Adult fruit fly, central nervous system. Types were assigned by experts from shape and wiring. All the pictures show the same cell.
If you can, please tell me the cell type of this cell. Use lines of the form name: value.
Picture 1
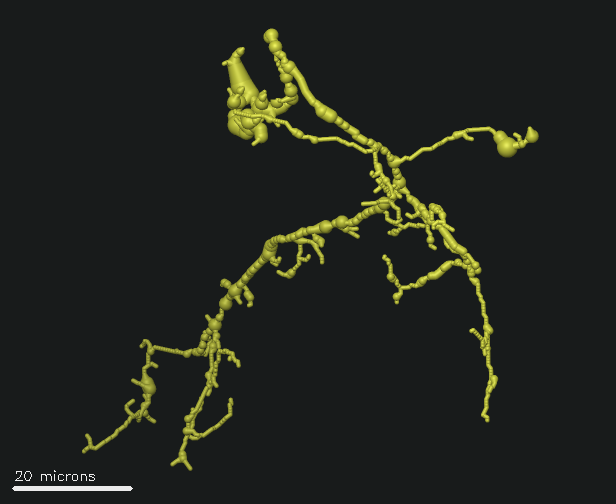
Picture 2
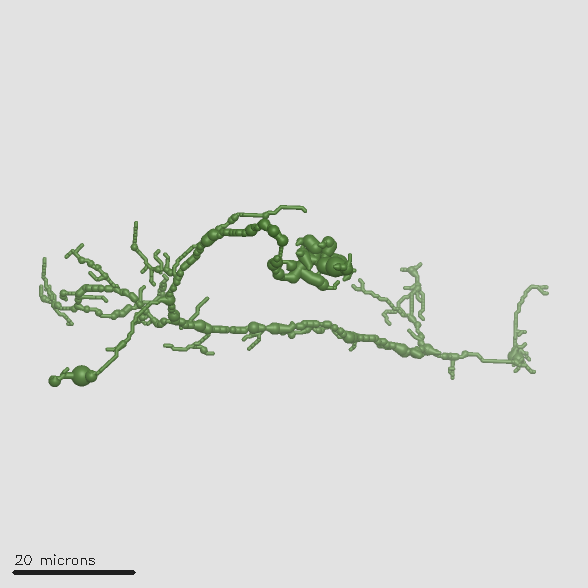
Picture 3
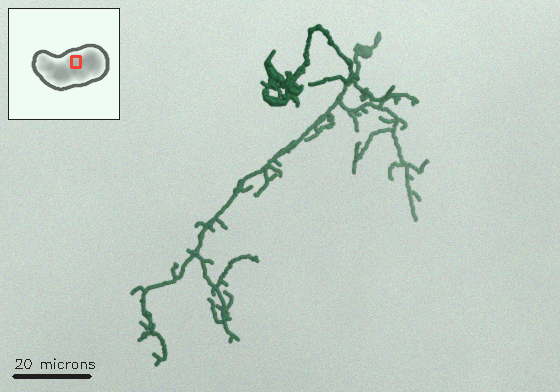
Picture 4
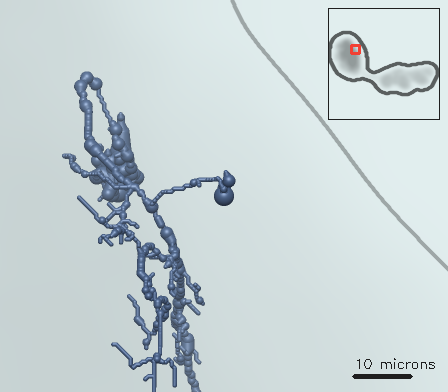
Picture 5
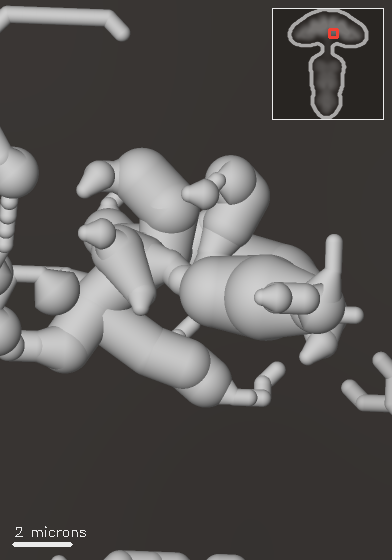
cell type: IbSpsP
